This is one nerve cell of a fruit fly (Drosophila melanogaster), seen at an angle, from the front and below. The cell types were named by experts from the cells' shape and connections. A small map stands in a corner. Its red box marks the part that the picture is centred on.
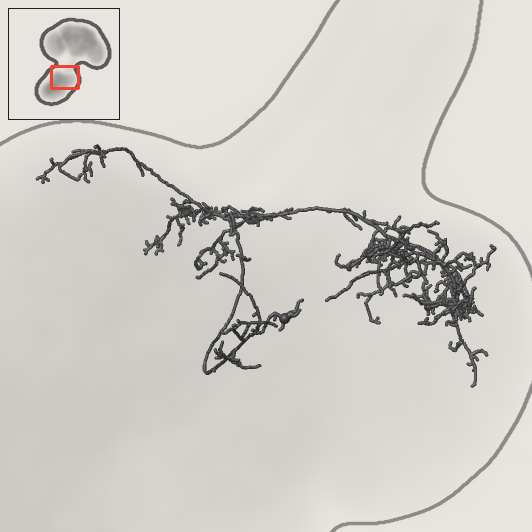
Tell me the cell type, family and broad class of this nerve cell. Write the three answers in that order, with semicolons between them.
IN02A015; hemilineage 02A; nerve-cord intrinsic neuron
